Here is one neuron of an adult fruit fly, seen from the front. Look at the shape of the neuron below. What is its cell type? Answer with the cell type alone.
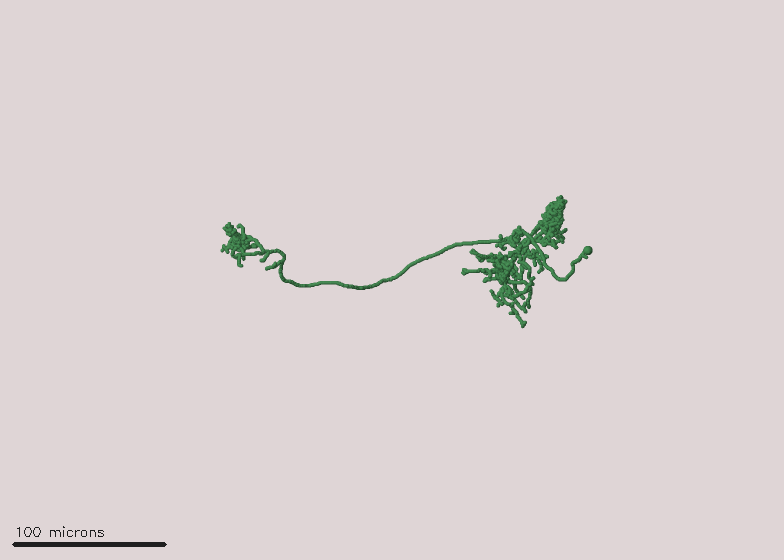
PVLP030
